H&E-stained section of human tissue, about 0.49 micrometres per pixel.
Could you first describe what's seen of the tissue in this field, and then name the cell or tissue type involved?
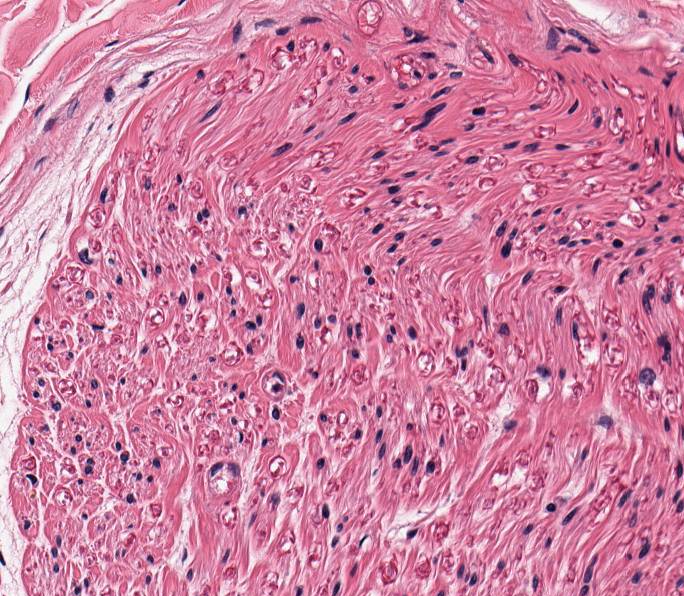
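A large rounded fibre bundle fills most of the field, edged left and top by thin, paler loose fibrous tissue. Upper right, fibres run lengthwise in wavy strands; lower left, they are cut across. Small round clear spaces hold central pink dots. This is tibial nerve.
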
